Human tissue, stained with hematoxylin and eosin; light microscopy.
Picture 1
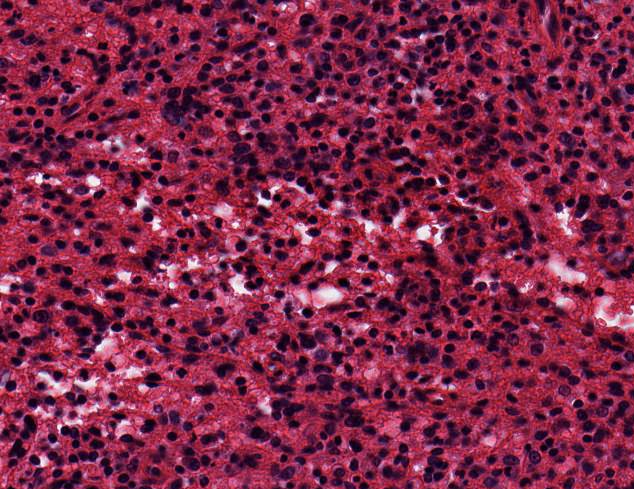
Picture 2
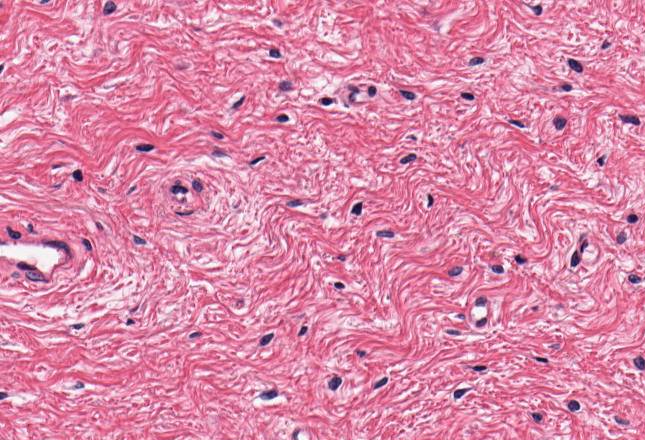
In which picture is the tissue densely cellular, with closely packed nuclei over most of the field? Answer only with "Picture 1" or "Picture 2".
Picture 1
